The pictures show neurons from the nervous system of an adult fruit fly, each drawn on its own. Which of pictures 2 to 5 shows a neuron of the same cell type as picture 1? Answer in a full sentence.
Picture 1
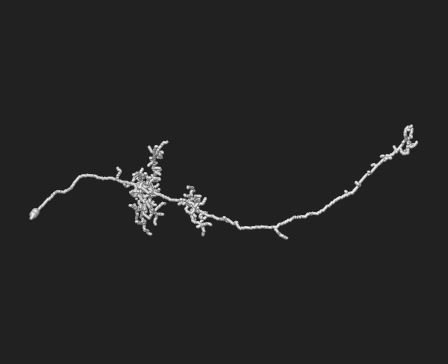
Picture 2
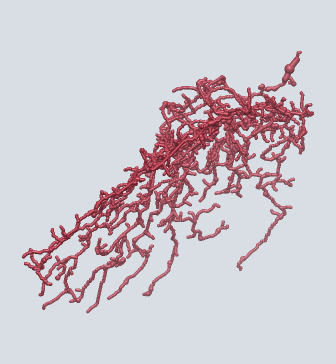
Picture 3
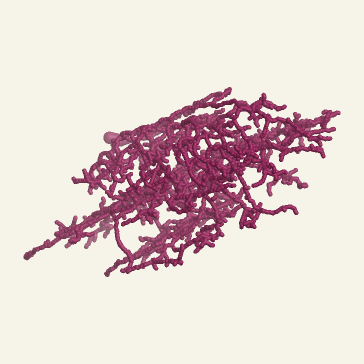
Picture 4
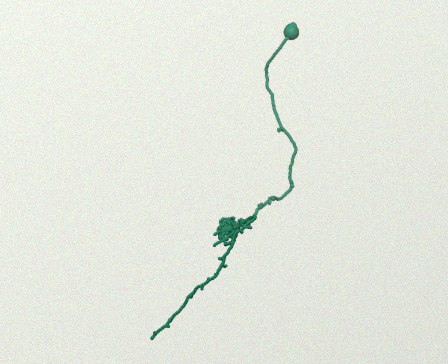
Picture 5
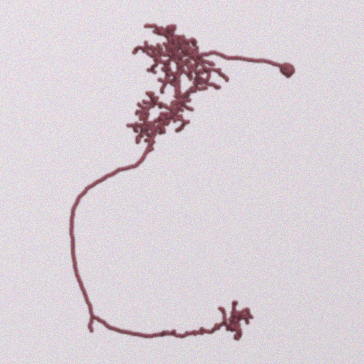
The neuron in picture 5 is of the same cell type.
